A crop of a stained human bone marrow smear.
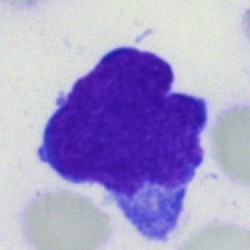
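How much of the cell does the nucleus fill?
Most of it, and its border is uneven and lumpy.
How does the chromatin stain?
Deep dark purple, dense throughout the nucleus.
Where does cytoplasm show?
As a small pale bluish-lilac area at the bottom.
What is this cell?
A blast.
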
